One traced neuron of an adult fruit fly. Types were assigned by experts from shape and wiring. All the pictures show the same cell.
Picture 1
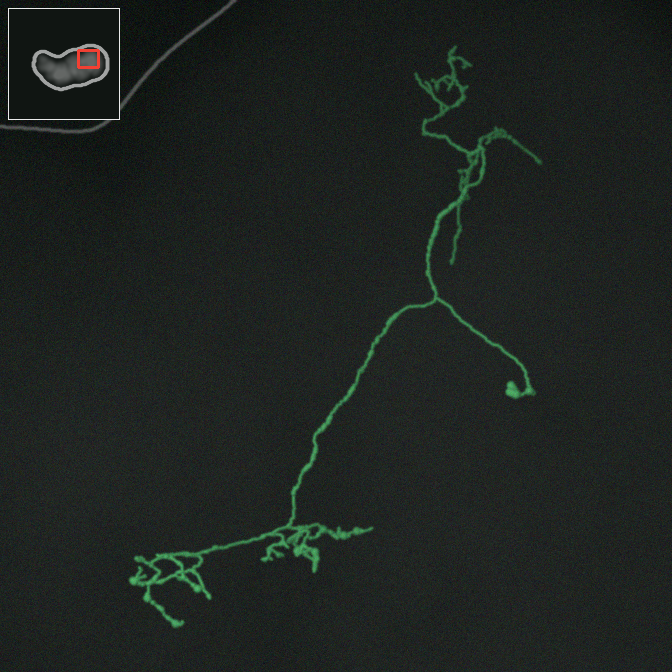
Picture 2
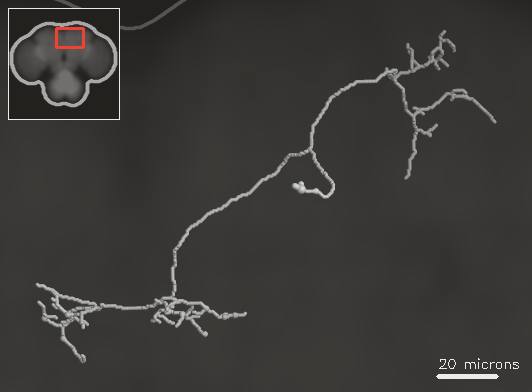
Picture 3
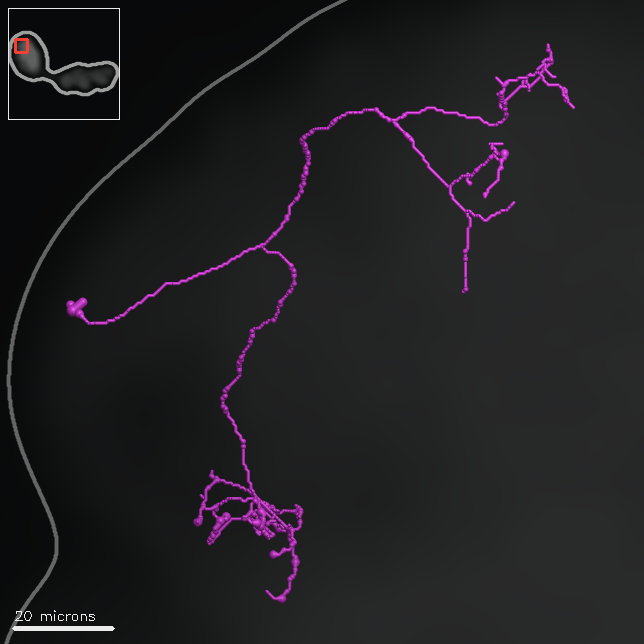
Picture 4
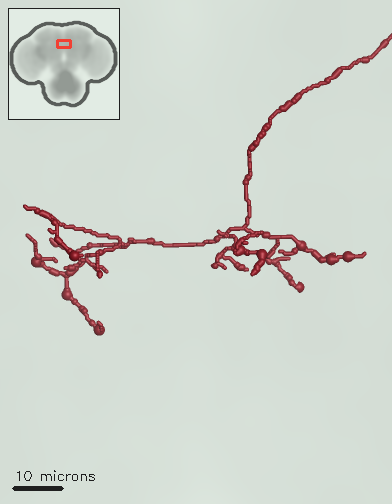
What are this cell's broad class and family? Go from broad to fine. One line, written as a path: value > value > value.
central-brain intrinsic neuron > class DAN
